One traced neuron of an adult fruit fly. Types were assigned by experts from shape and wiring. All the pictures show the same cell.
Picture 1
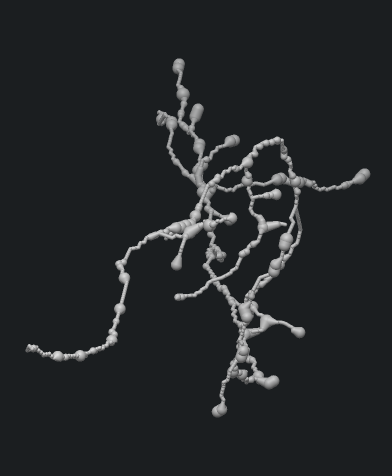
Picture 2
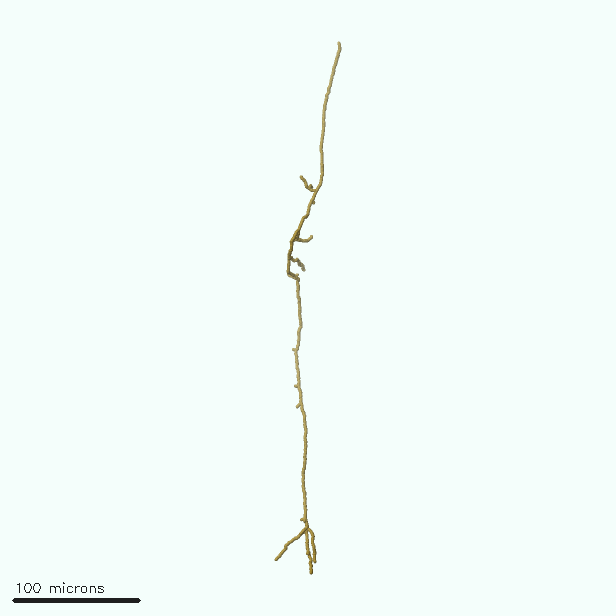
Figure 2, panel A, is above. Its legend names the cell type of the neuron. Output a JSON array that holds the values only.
["DNge034"]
